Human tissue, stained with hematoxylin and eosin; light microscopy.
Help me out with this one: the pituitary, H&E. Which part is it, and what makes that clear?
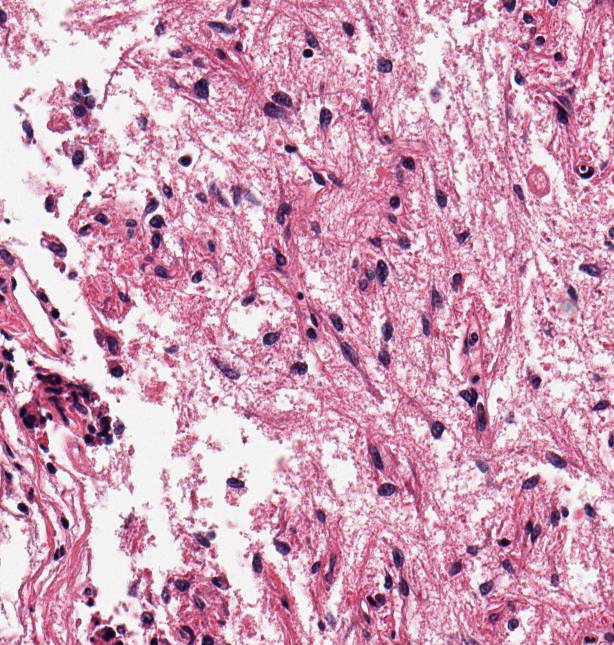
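The field shows neurohypophysis, checked point by point. Point one: most of it is a loose meshwork of fine pink interlacing fibres with scattered cells.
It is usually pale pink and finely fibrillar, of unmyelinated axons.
Point two: the scattered cells have oval to elongated, darkly stained nuclei.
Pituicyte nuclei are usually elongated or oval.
Point three: a single round pink body lies in the upper right.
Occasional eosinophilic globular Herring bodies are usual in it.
Point four: along the lower left edge runs a roughly vertical band of wavy pink fibres with flattened dark nuclei.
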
